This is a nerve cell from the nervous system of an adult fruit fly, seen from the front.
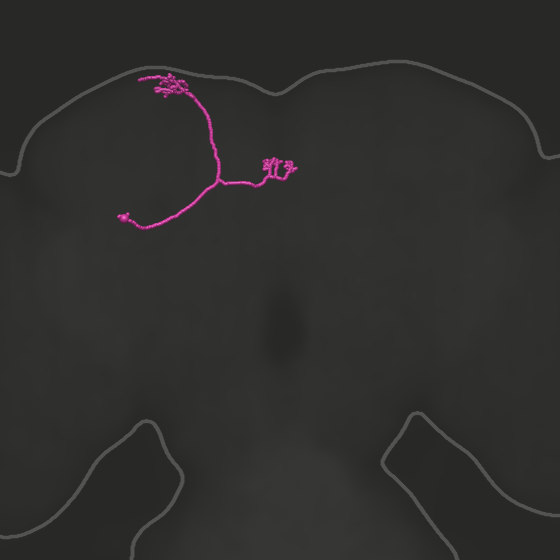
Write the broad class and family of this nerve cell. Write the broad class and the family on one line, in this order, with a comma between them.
central-brain intrinsic neuron, hemilineage AOTUv4_ventral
